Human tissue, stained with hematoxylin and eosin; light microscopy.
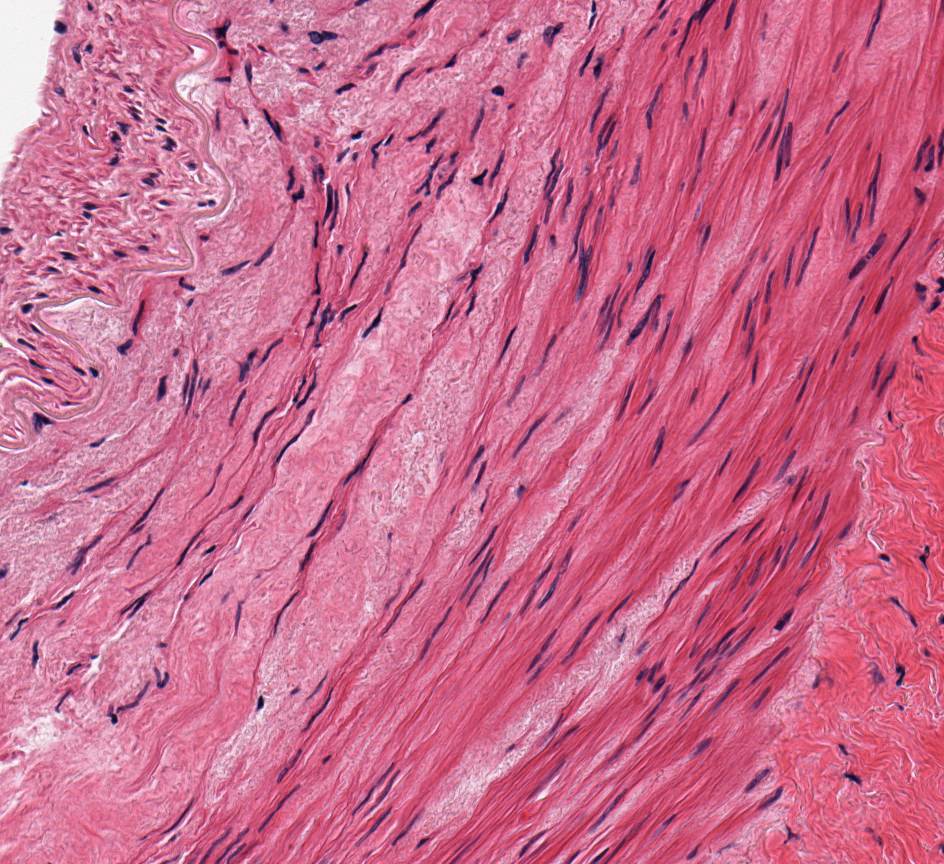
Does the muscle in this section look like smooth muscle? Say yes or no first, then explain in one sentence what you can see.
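Yes. Smooth muscle cells lie in parallel bundles that run diagonally from lower left to upper right across most of the field.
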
